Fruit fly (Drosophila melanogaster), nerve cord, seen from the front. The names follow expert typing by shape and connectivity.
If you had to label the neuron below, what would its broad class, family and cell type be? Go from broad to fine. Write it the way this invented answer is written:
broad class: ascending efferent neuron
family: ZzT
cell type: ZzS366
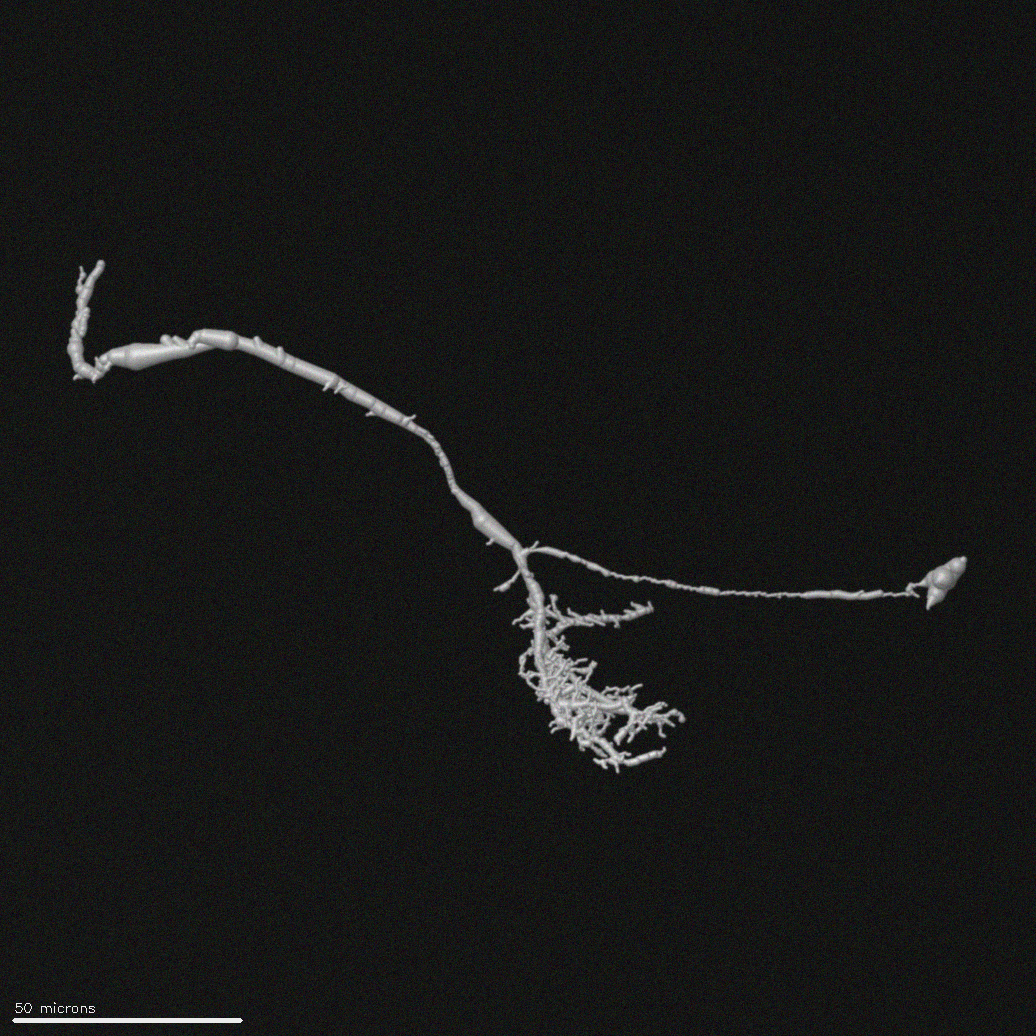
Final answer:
broad class: efferent neuron of the nerve cord
family: hemilineage 18B
cell type: PSI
